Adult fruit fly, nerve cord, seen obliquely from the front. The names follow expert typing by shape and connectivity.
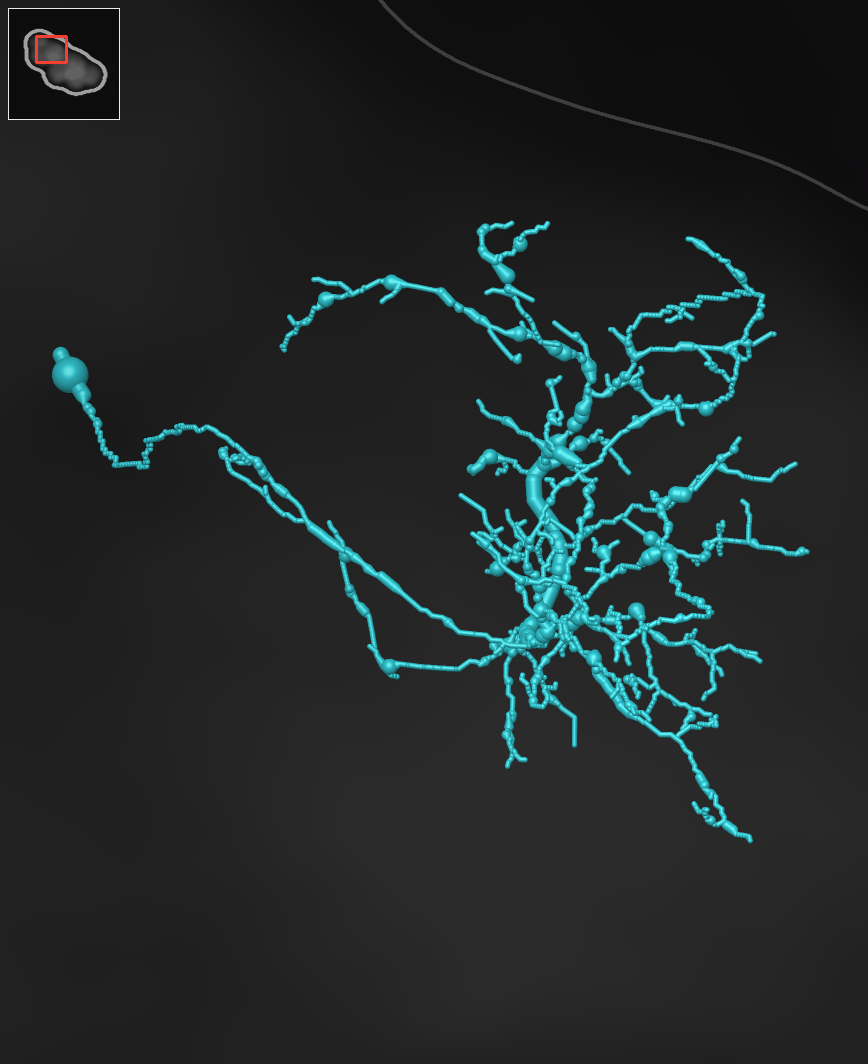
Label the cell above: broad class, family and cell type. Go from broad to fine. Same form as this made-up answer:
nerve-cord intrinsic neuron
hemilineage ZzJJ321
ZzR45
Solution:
nerve-cord intrinsic neuron
hemilineage 20A.22A
IN20A.22A060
